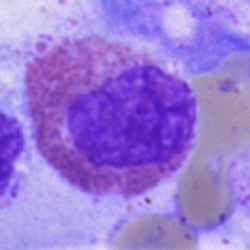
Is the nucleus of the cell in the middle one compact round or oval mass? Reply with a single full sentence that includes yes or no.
Yes, compact and round or oval, the nucleus is not drawn out into a band.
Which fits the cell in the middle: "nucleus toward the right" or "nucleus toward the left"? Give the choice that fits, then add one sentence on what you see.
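Nucleus toward the right. The nucleus lies off-centre, toward the right side of the cell.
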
